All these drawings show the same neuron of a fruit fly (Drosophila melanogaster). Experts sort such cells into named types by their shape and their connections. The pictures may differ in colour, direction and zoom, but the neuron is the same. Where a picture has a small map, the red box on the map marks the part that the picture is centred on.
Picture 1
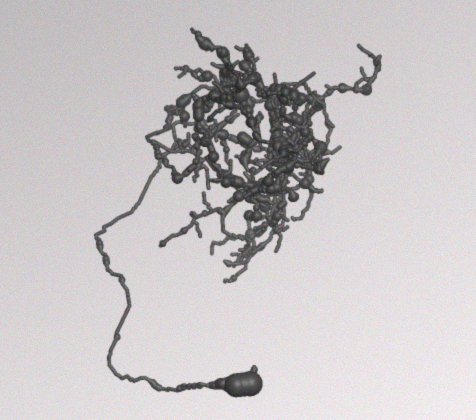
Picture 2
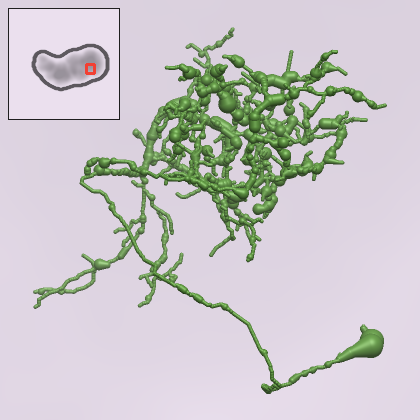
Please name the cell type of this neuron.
WED055_b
